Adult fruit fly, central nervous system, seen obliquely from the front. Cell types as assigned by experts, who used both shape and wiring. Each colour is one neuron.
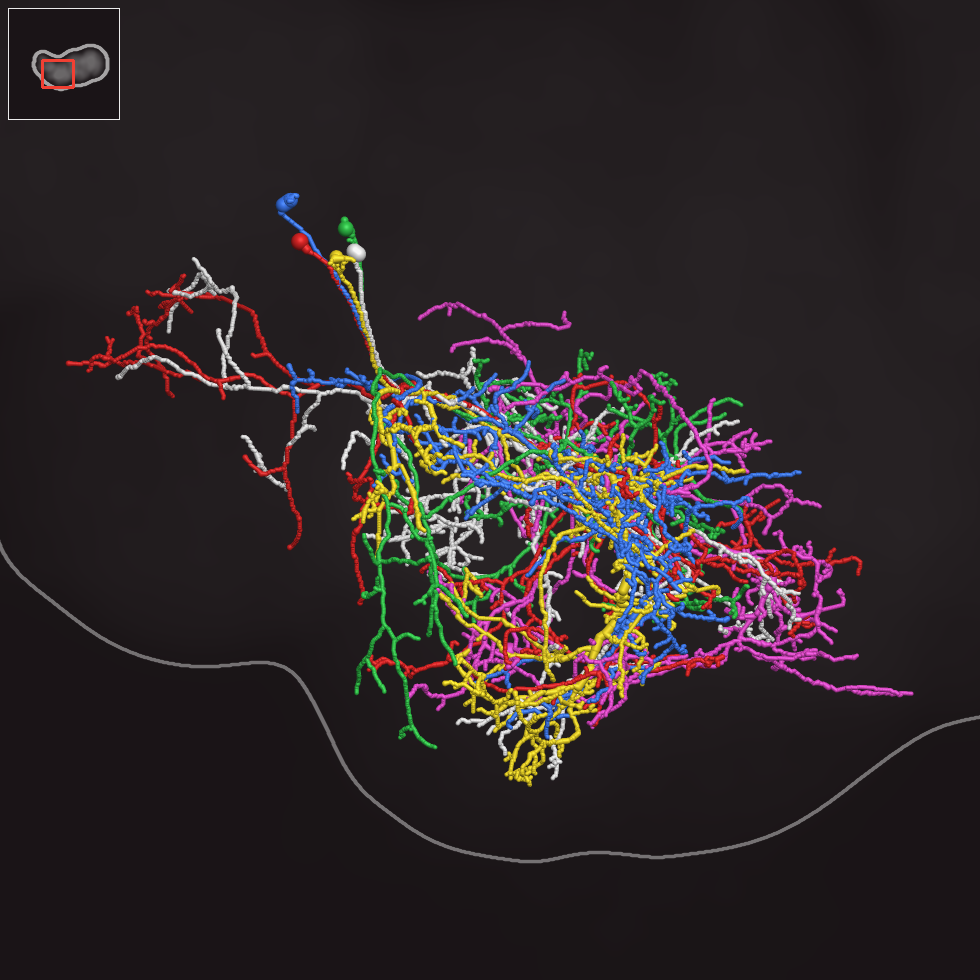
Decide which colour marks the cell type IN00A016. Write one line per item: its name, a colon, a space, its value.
colour: magenta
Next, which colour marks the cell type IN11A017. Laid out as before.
colour: green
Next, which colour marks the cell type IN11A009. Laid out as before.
colour: white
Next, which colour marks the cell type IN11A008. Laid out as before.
colour: red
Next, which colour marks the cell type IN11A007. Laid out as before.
colour: blue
